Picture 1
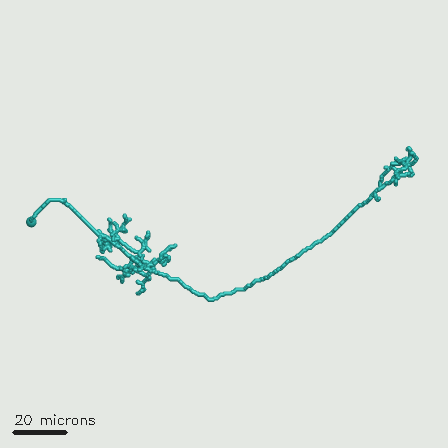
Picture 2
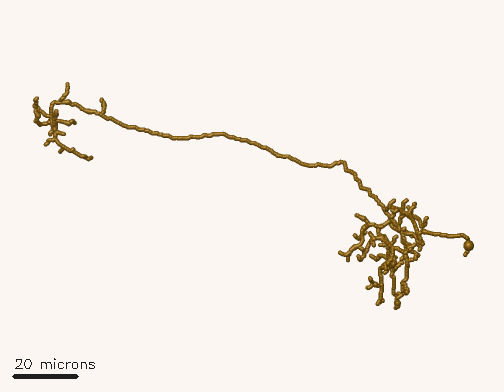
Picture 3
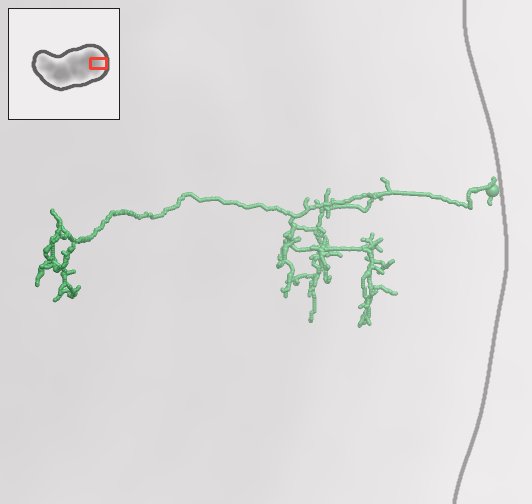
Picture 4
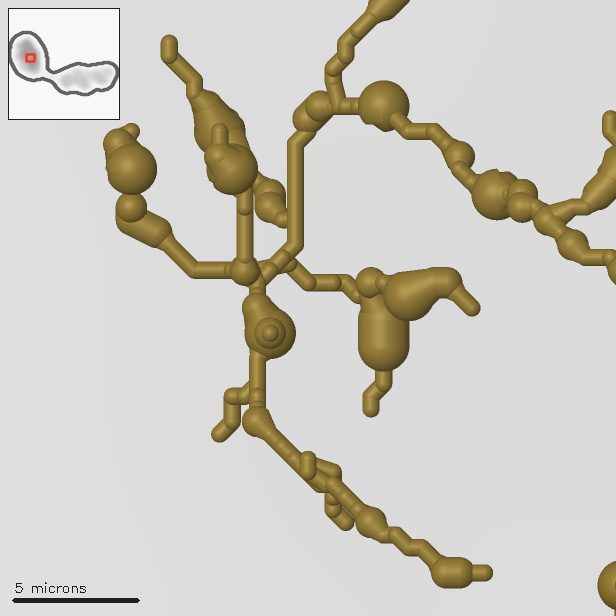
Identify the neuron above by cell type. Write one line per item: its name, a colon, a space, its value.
cell type: Tm36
